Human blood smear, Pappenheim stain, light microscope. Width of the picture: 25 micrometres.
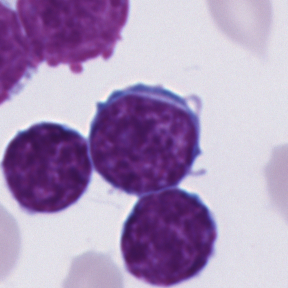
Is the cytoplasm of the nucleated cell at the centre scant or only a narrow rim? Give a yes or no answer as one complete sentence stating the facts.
Yes, there is only scant cytoplasm in this cell.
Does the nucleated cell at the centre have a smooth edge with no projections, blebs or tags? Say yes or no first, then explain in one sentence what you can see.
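No. Fine hair-like projections extend from the right edge of the cell.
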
